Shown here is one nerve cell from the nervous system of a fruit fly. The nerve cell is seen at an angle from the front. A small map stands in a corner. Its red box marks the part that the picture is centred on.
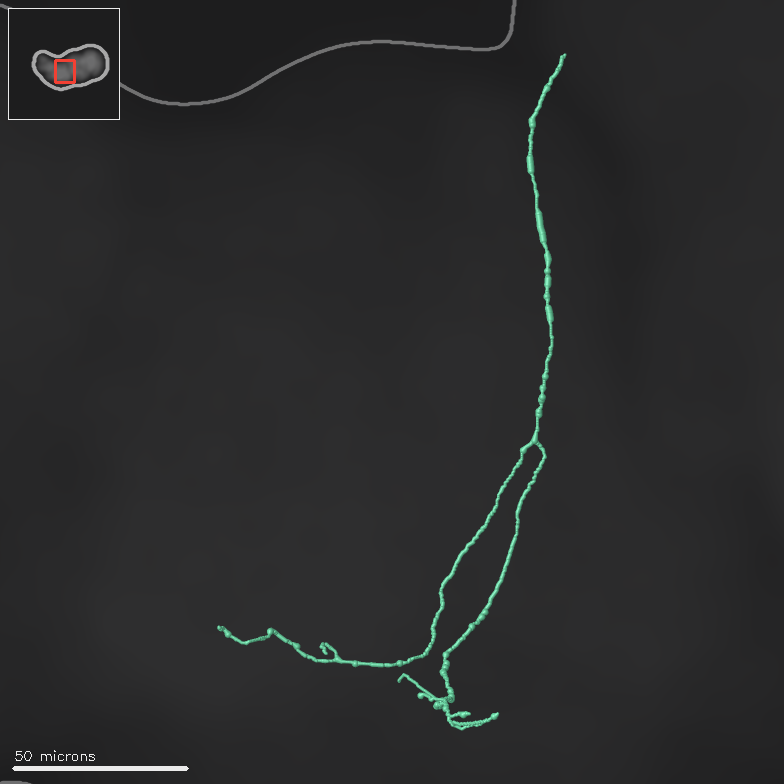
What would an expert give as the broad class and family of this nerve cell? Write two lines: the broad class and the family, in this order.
sensory neuron entering the nerve cord
class mechanosensory tactile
